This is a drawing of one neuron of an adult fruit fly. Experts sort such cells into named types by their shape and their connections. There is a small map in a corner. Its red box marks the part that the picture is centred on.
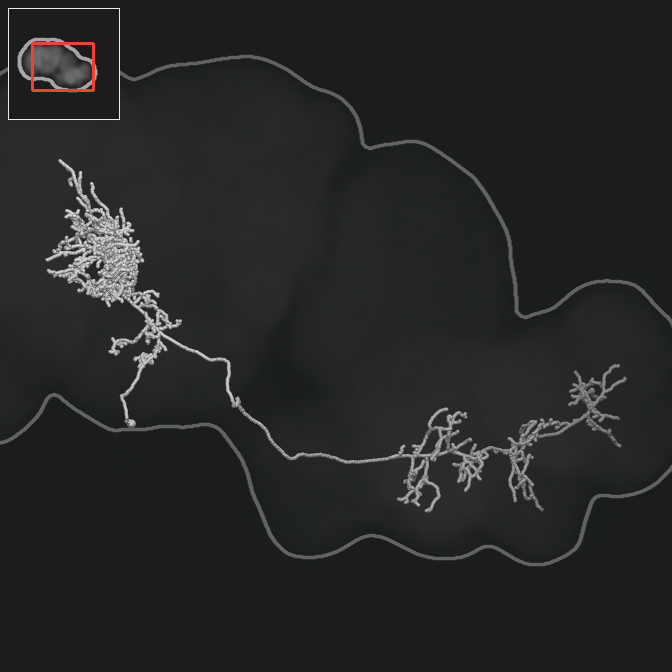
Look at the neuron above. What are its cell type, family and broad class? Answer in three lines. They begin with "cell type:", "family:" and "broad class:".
cell type: DNg13
family: DNg
broad class: descending neuron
